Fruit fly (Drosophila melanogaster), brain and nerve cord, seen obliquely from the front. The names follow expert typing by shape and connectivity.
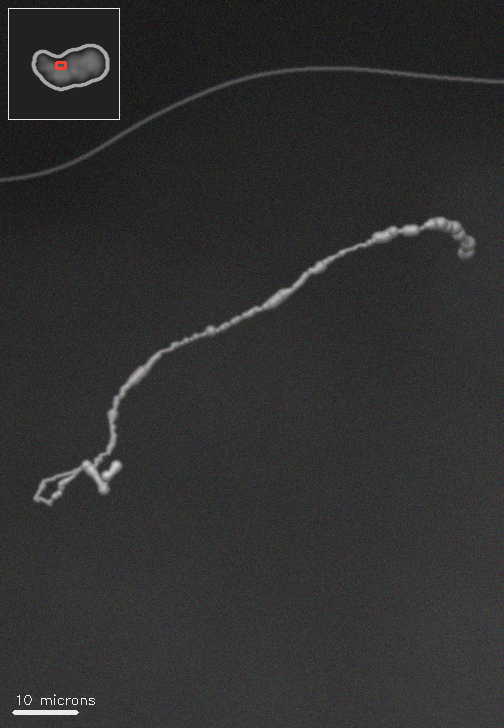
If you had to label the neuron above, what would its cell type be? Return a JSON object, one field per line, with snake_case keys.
{
 "cell_type": "R8y"
}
